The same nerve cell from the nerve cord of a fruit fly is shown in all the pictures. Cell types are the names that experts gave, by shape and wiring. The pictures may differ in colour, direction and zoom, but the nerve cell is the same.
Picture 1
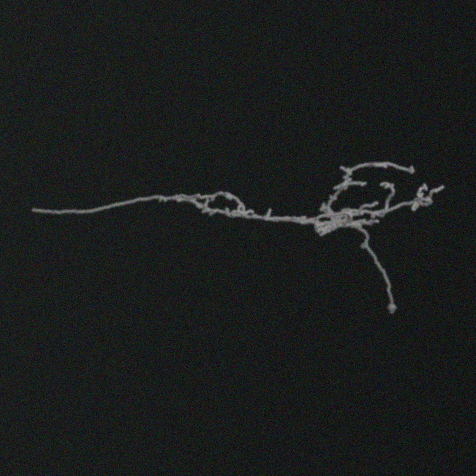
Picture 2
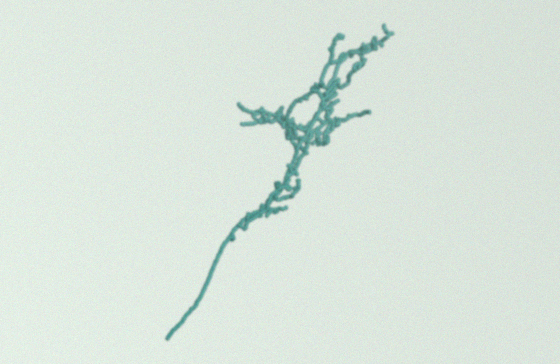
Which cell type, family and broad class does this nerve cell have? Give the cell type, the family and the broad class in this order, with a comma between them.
AN06B046, hemilineage 06B, ascending neuron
